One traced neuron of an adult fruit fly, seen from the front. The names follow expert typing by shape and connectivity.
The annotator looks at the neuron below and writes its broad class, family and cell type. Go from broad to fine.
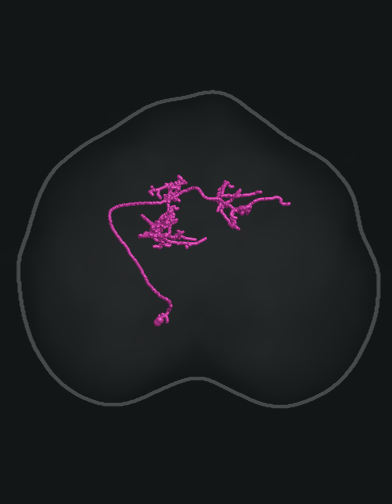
nerve-cord intrinsic neuron; hemilineage 06A; IN06A065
